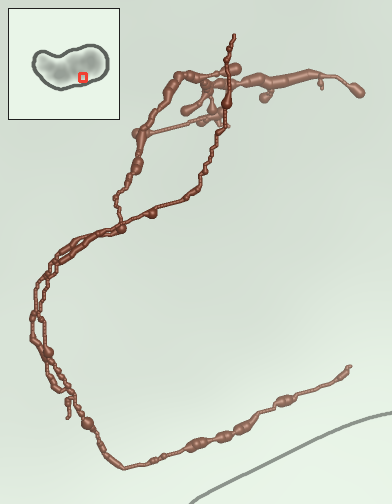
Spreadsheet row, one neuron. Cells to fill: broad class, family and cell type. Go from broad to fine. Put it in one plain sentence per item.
A sensory neuron entering the brain of class gustatory, type PhG2.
